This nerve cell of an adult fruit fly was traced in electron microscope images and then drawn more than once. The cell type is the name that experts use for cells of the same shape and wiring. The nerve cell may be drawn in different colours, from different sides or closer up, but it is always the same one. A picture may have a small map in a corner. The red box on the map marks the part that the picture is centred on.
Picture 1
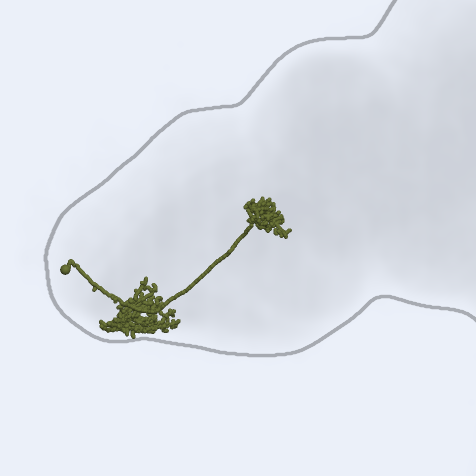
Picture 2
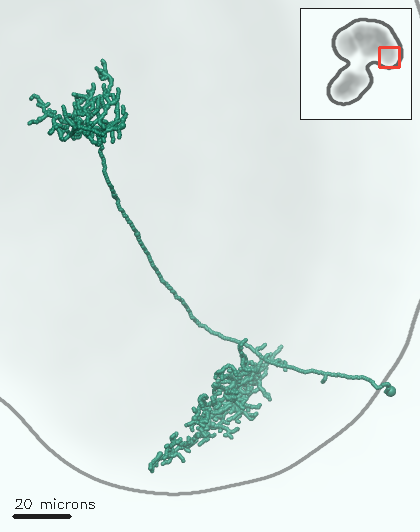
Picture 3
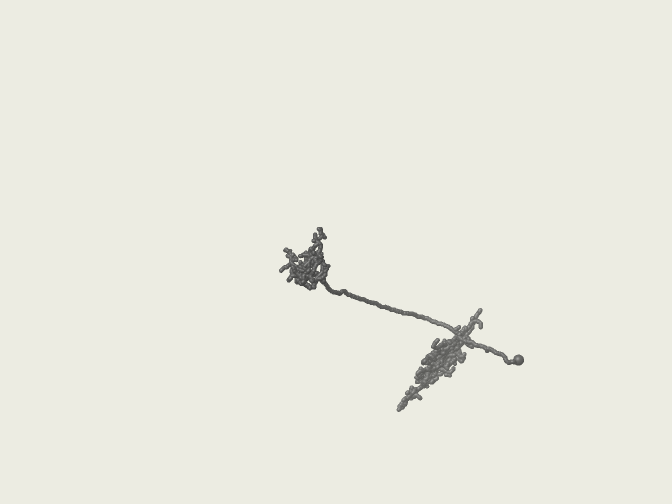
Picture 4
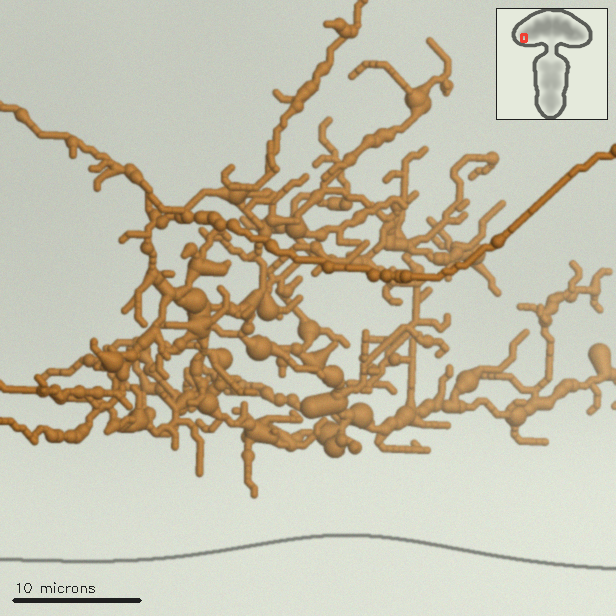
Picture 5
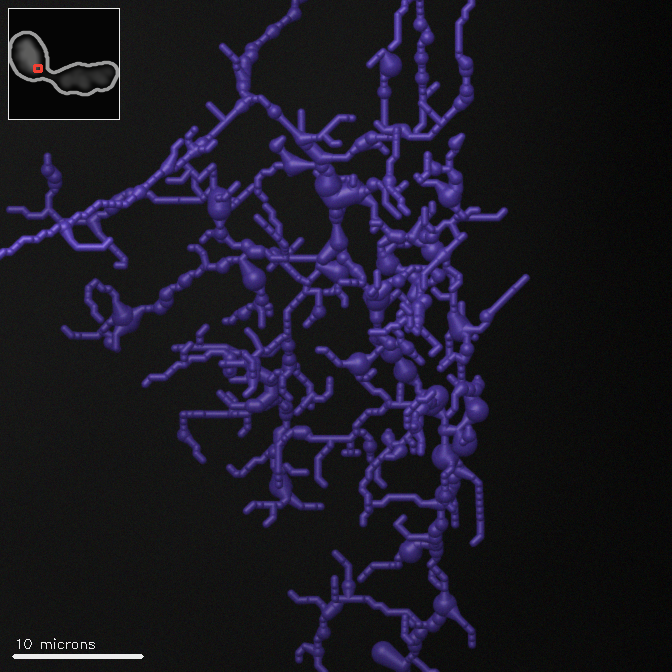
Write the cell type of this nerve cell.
Tm32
